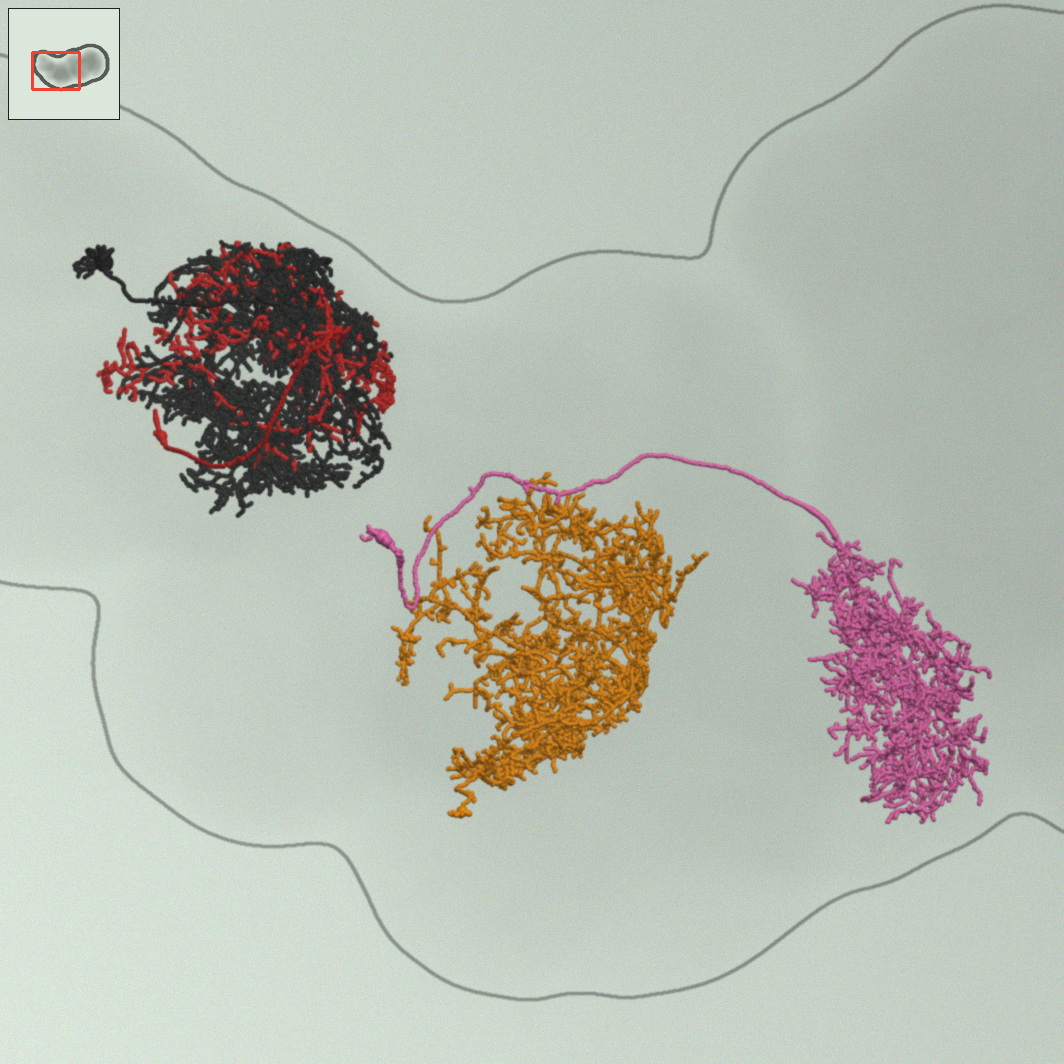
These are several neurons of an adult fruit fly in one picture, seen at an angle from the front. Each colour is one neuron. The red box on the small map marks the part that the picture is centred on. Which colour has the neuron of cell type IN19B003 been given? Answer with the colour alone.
black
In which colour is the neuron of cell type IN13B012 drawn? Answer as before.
orange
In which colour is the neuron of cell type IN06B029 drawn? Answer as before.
red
